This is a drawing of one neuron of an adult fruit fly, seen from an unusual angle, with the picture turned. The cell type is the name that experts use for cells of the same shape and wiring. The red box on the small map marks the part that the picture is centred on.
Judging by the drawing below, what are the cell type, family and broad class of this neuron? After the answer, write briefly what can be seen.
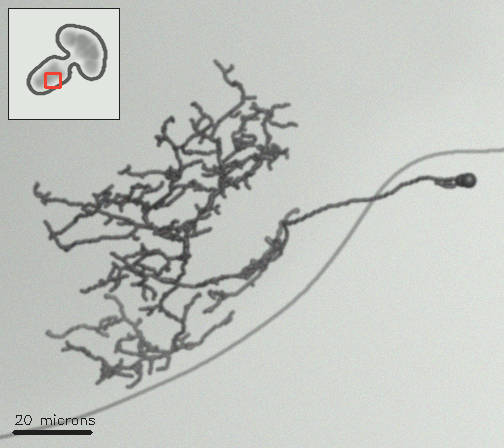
The cell type is IN16B101. The family is hemilineage 16B. Its broad class is nerve-cord intrinsic neuron. It lies in the nerve cord. The cell body is on the right of the picture. Dozens of branch ends can be seen.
